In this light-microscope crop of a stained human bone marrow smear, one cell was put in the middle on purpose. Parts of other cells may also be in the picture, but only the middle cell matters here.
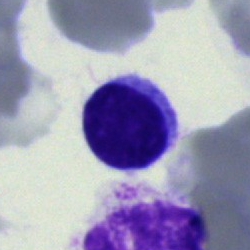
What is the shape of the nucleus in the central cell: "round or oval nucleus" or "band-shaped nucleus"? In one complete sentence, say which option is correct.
A single compact round or oval mass makes up the nucleus.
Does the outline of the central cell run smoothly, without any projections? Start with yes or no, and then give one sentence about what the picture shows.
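Yes. The cell outline is round and smooth.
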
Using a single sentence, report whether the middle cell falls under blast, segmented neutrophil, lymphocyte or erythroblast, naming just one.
The cell at the centre of the field is a lymphocyte.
